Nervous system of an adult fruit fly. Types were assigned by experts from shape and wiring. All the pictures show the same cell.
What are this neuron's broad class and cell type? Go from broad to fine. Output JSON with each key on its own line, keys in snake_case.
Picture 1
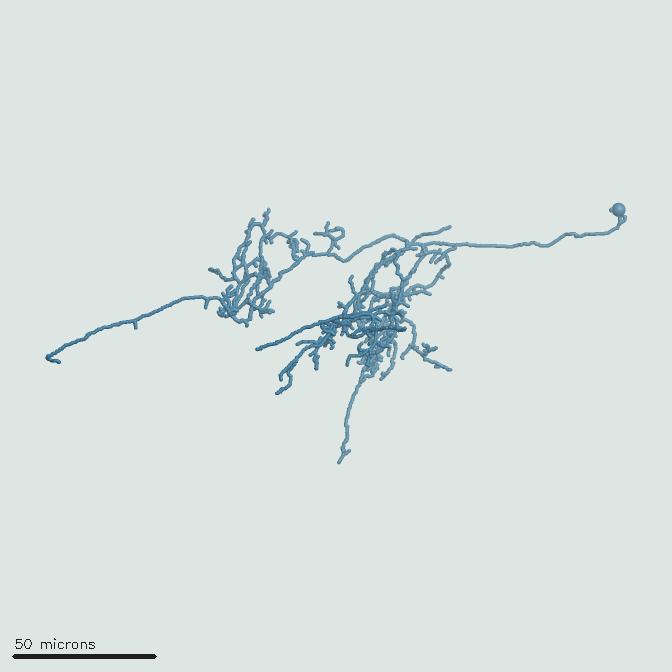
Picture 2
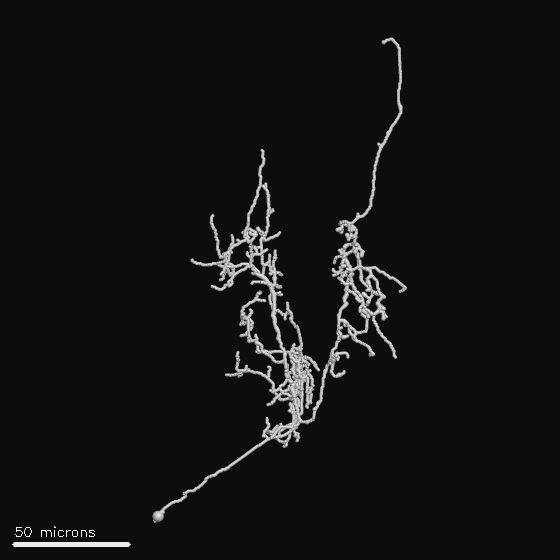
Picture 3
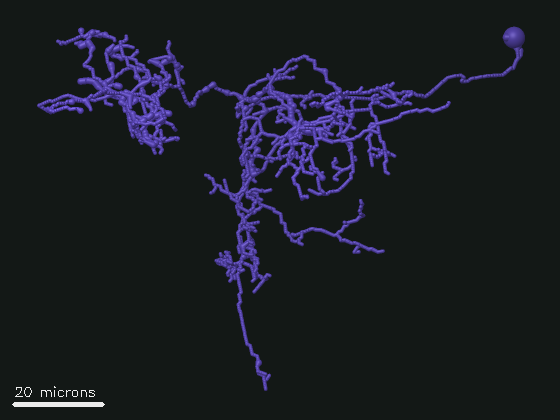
{
 "broad_class": "nerve-cord intrinsic neuron",
 "cell_type": "INXXX276"
}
